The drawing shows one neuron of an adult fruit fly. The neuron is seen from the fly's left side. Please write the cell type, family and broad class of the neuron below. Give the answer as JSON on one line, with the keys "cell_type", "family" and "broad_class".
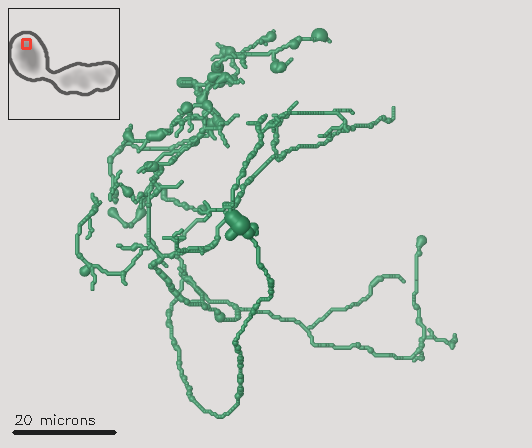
{"cell_type": "SLP030", "family": "hemilineage SLPal1", "broad_class": "central-brain intrinsic neuron"}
